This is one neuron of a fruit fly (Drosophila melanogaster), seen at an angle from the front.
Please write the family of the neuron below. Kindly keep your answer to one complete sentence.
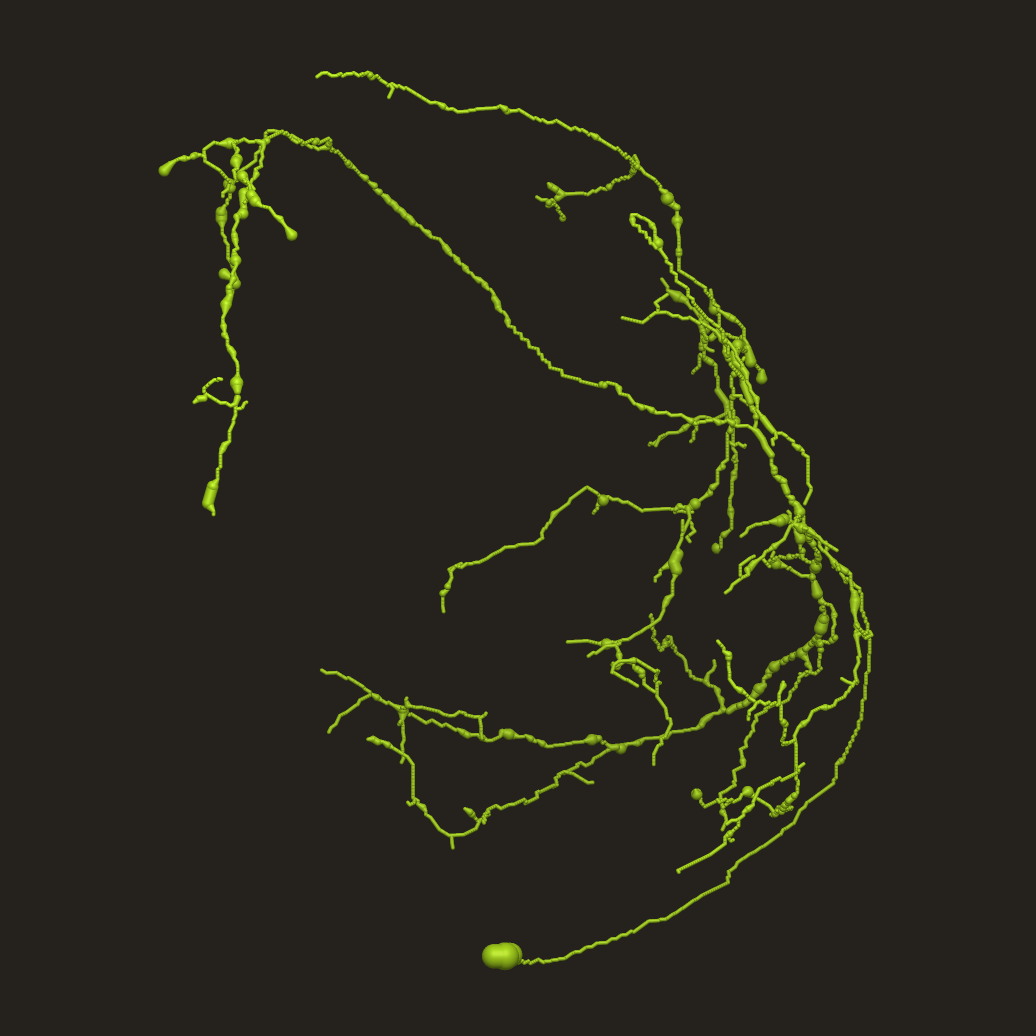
Grouped by family, the neuron goes with hemilineage 04B.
